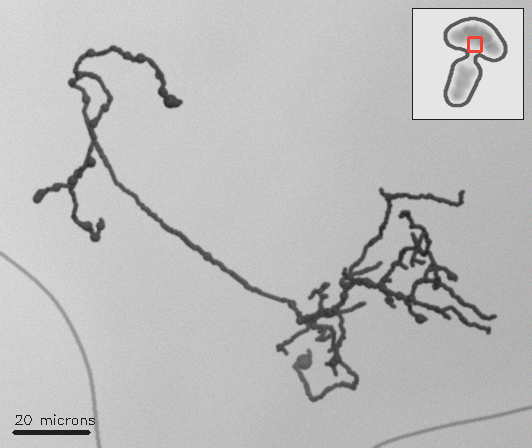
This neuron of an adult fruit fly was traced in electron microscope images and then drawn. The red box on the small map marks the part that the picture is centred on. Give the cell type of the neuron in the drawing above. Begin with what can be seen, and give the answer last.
It lies in the brain. The cell body is at the bottom of the picture. By the scale bar it is about 120 microns wide in this view. It is a central-brain intrinsic neuron. The cell type is PS346.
